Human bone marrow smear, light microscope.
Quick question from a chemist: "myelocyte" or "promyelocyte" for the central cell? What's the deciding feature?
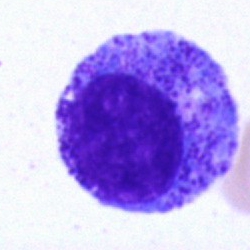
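This one is a promyelocyte. What settles it for me is the cytoplasm, which here is bluish rather than pale and pinkish.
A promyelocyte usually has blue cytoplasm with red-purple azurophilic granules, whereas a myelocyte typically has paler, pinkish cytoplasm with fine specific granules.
The nucleus sits off-centre, shifted toward the lower left, and the cytoplasm forms its widest band on the right. Numerous dark purple granules are scattered through it, and some lie over the edge of the nucleus, partly blurring its border.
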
